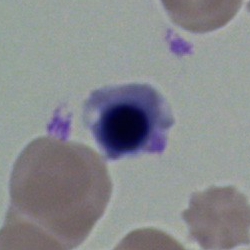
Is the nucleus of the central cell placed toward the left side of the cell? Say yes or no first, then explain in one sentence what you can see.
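Yes. The cytoplasm forms a rim around the nucleus that is wider on the right than on the left.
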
